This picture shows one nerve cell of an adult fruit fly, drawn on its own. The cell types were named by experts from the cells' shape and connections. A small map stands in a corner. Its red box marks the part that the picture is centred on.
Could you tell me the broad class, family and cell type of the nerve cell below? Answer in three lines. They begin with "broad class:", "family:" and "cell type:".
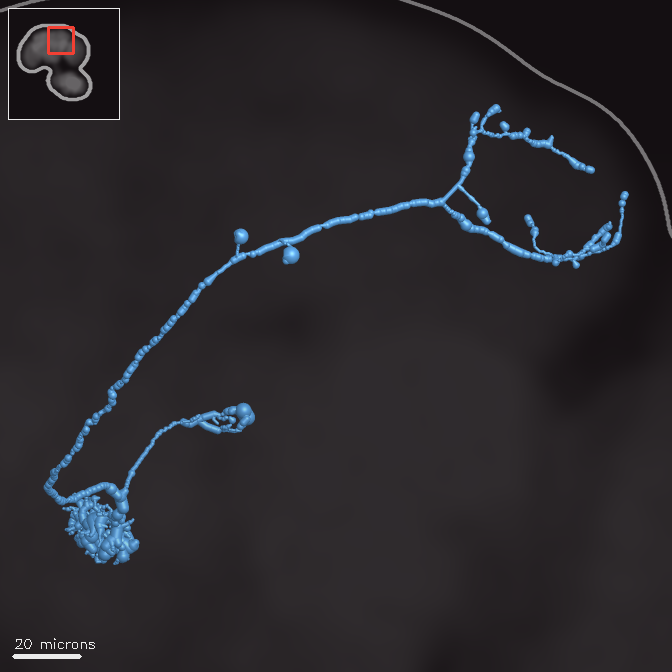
broad class: central-brain intrinsic neuron
family: hemilineage ALl1_ventral
cell type: VA5_lPN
